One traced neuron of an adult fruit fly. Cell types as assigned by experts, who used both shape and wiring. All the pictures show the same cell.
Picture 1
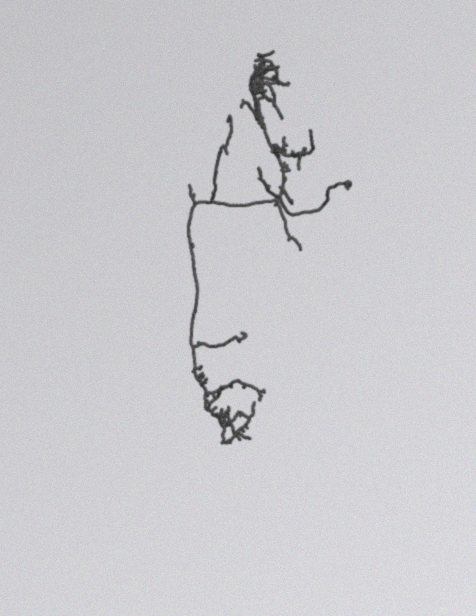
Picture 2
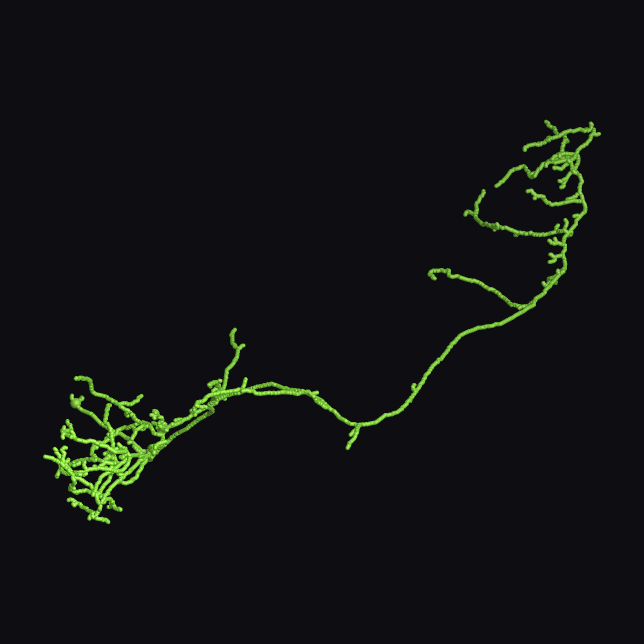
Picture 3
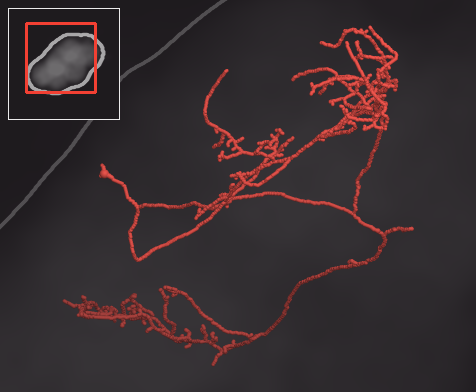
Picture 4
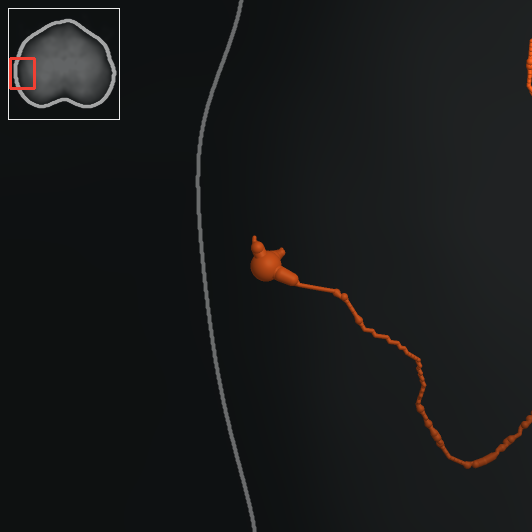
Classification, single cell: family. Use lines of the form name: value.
family: hemilineage 08B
